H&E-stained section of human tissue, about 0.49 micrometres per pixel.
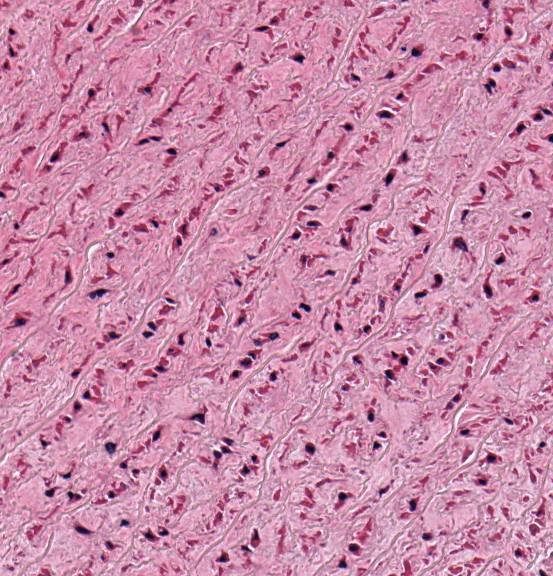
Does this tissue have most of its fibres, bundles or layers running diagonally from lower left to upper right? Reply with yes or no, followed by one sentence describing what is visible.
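Yes. The fibres run diagonally from lower left to upper right.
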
